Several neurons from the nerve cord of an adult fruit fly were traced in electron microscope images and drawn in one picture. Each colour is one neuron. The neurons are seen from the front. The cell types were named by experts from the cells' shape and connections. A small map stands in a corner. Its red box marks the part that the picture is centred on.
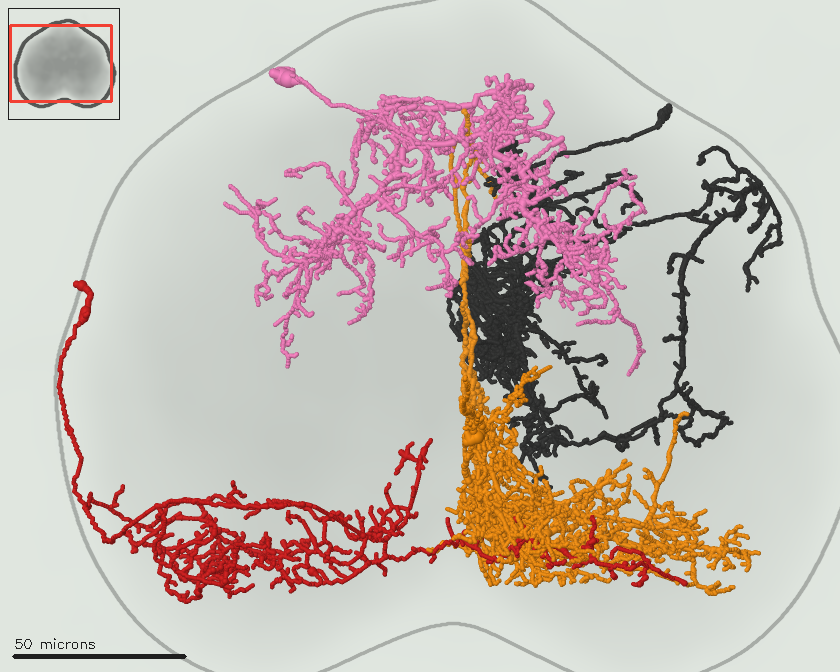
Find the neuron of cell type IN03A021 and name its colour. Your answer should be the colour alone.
black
